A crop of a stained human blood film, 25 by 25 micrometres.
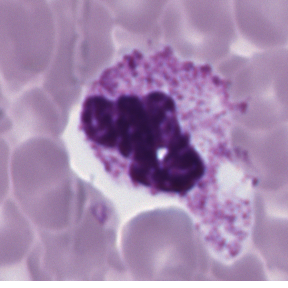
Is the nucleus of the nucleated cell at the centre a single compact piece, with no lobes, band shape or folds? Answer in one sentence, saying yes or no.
No, in this cell the nucleus is split into separate segments.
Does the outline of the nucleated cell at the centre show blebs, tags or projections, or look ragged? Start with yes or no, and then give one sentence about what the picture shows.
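Yes. The outline of the cell is irregular, with a ragged upper edge.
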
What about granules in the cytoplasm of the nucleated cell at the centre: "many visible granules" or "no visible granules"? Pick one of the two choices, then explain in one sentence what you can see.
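Many visible granules. The cytoplasm holds many small purple granules.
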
